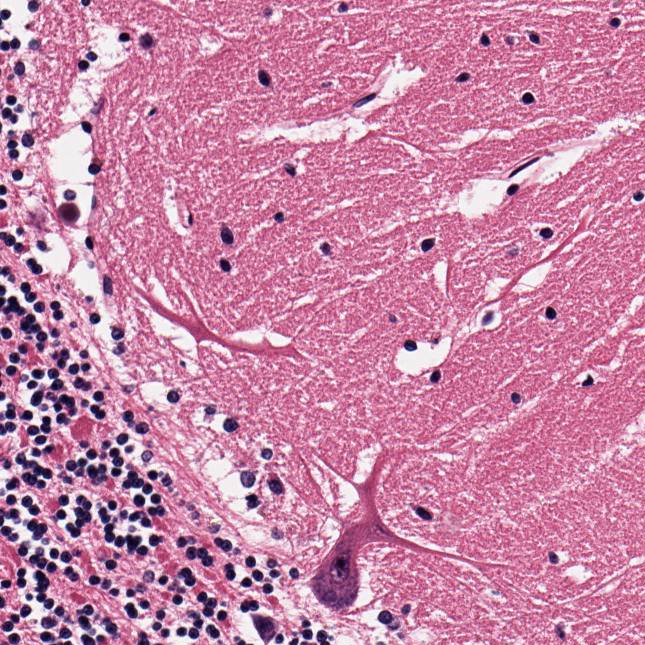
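Cerebellum. Most of the field, upper and right, is pale pink, finely fibrillary neuropil whose sparse nuclei are small and dark, with no other large neuron among them. Follow the Purkinje cell's thick dendrite upward into the neuropil, where it branches. At lower left, crowded small, round, darkly stained nuclei show very little visible cytoplasm.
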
